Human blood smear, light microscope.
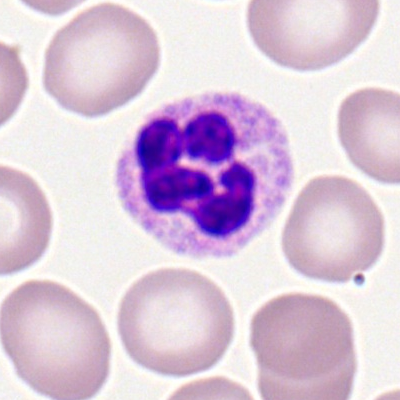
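Segmented neutrophil at the centre of this stained blood smear. Notice how the nucleus of this segmented neutrophil is divided into several separate lobes, with no nucleoli visible in it. Take your time over the cytoplasm: it is filled with fine, small lilac-pink granules, and you will find no vacuoles there.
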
